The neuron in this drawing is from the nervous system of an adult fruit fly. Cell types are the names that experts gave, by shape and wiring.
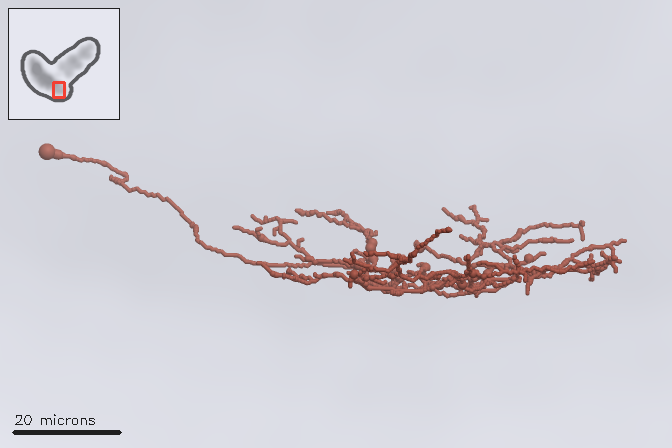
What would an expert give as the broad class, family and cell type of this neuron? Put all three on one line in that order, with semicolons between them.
optic-lobe intrinsic neuron; Cm; Cm13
